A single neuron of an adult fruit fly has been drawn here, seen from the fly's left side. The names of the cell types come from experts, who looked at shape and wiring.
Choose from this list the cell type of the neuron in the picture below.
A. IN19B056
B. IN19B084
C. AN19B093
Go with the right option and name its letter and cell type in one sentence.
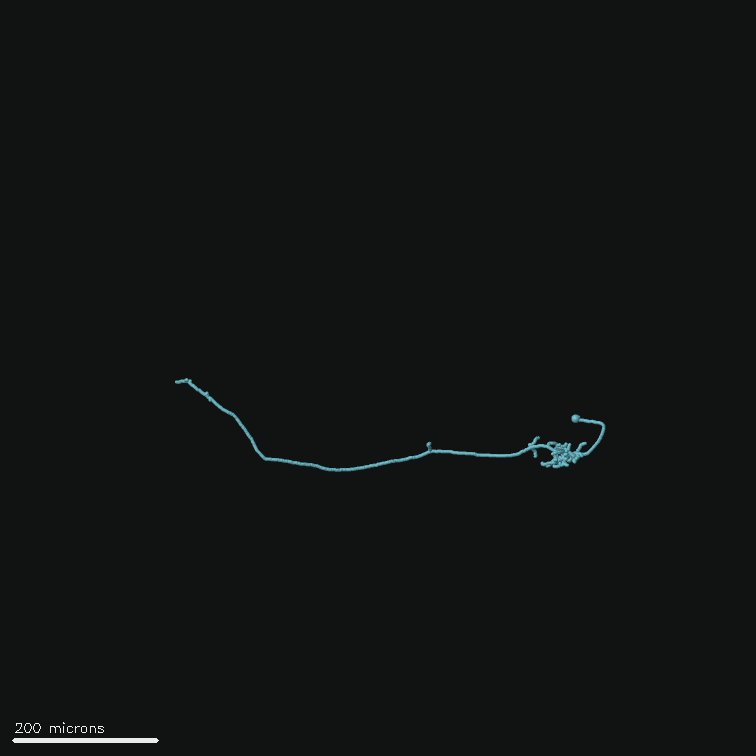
Named in option C, AN19B093 is the cell type of the neuron.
